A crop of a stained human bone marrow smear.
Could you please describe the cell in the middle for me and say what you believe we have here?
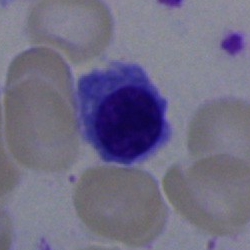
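The cell has an irregular outline bearing small blunt bumps along its edge. Its nucleus lies off-centre, toward the lower right. The cytoplasm is widest on the upper-left side of the nucleus and contains no granules. The cell is an erythroblast.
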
